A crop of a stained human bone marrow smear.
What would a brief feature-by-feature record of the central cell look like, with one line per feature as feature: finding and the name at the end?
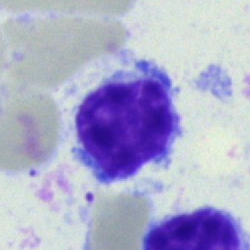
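Nucleus: fills most of the cell, leaving a narrow rim of cytoplasm
Cytoplasm colour: blue
Border: ragged, with small blue tufts jutting out, plainest at the upper right
Chromatin: deep purple, darker clumps beside paler patches
Identity: lymphocyte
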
